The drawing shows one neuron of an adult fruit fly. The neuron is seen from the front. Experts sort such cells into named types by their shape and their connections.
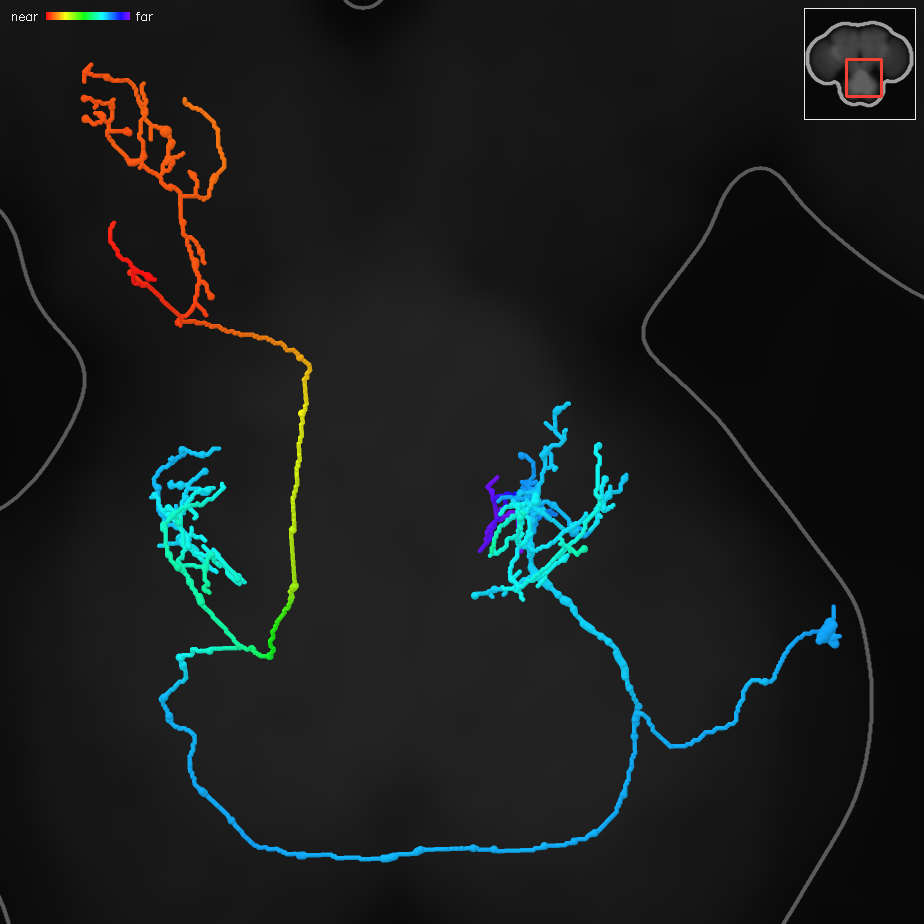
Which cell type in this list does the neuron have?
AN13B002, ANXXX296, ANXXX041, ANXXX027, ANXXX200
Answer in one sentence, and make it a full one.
This neuron has been assigned cell type ANXXX200.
